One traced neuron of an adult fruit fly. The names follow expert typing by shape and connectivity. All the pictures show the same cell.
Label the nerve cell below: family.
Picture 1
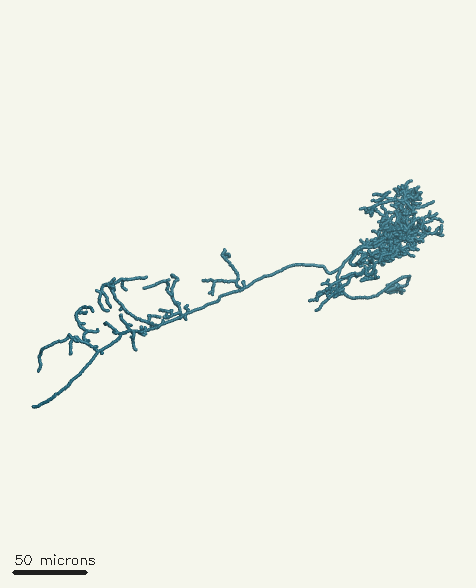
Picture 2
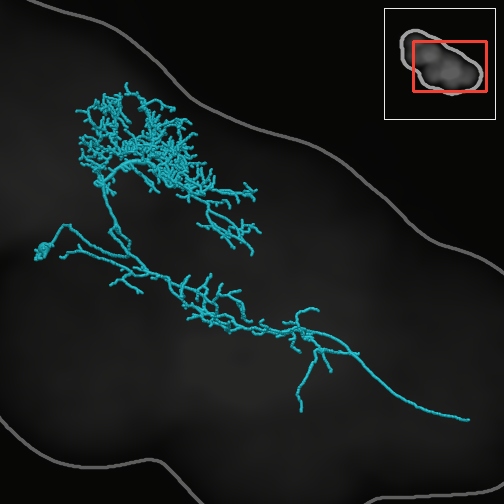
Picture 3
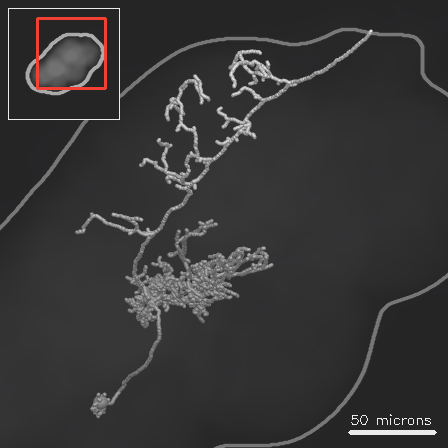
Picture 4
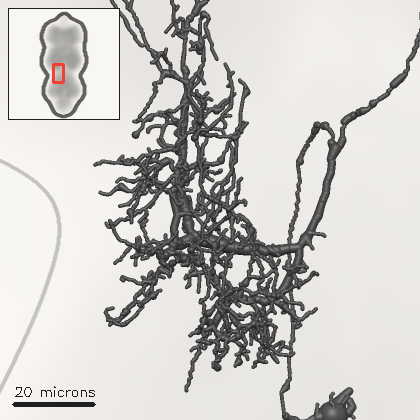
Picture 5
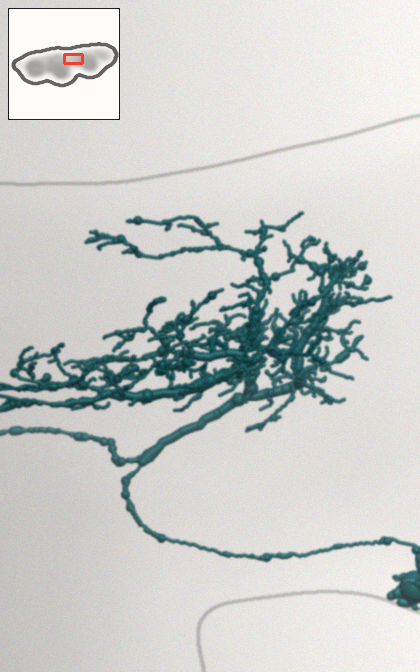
hemilineage 10B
